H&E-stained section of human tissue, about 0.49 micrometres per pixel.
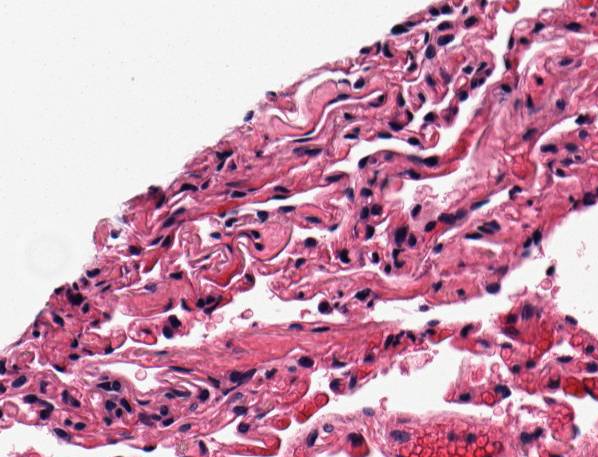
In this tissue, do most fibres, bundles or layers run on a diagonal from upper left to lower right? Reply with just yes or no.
No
